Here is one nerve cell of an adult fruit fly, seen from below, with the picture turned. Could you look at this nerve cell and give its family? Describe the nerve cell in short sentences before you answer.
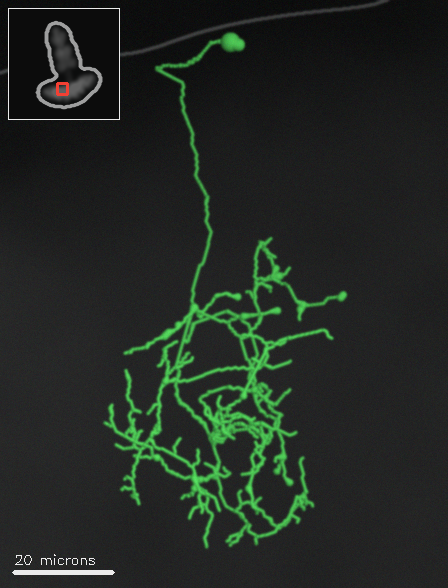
The cell body is at the top of the picture. From top to bottom in the picture it spans about 100 microns. The picture shows dozens of branch ends. This is a central-brain intrinsic neuron. The family is hemilineage DM5_ventral.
